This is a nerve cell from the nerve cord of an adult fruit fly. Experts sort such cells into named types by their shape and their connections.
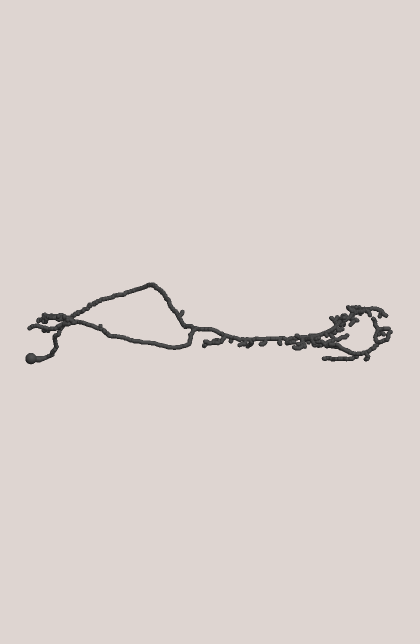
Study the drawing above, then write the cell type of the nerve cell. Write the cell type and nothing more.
IN21A041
